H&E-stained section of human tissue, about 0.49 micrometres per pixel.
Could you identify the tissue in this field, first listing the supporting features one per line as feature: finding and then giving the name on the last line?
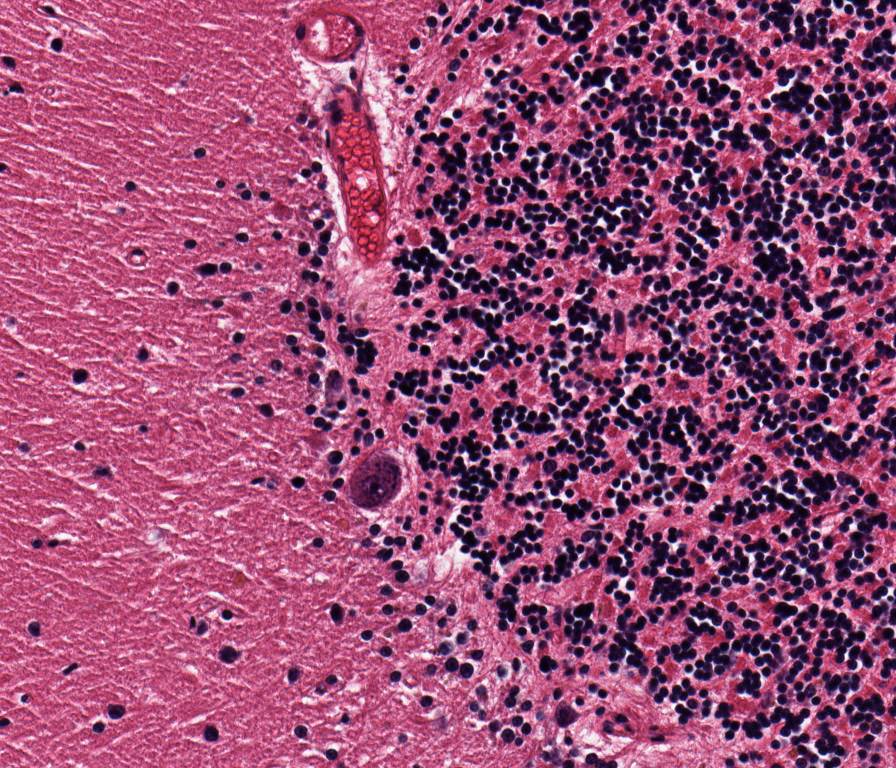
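Left layer: pale pink, finely fibrillar, sparse nuclei
Right layer: densely cellular, dark nuclei
Border: roughly top to bottom through the middle
Right-hand nuclei: small, round, dark blue, hardly any visible cytoplasm
Arrangement: these nuclei in clusters separated by irregular pink islands
Name: cerebellum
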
